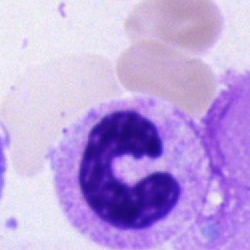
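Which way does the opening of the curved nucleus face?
To the right.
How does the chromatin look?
Dark purple and coarsely condensed.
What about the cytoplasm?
Abundant and pale lilac, with fine lilac granules scattered through it.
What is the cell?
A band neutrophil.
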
